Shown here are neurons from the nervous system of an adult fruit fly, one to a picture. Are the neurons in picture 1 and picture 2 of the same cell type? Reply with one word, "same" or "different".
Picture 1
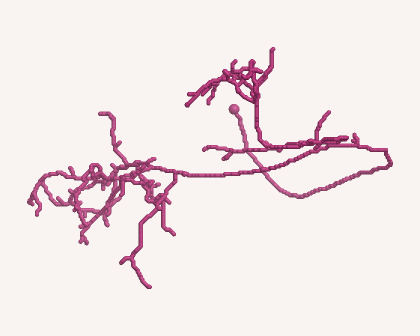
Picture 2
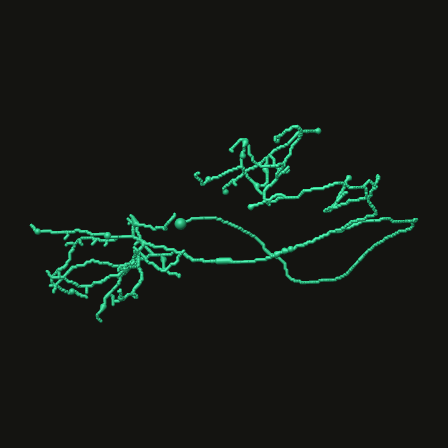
same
